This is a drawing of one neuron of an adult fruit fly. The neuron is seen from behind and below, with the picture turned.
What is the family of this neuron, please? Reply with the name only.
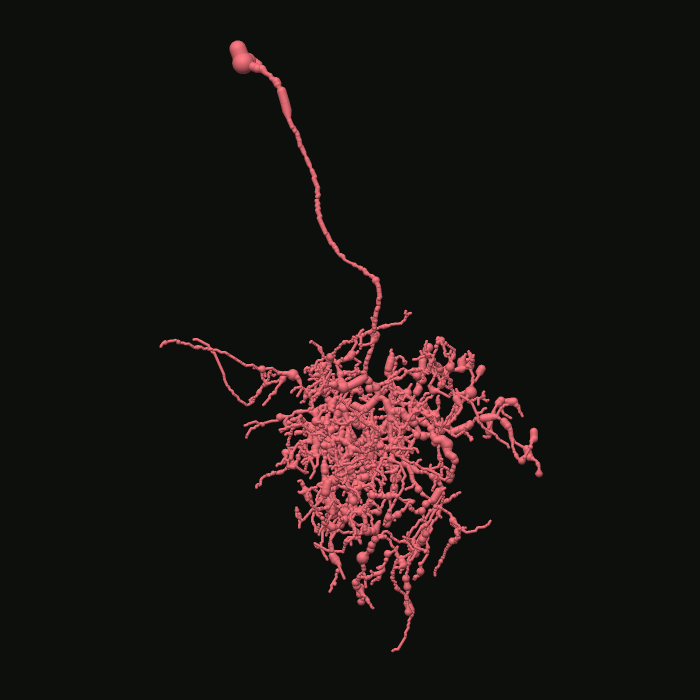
LHAV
